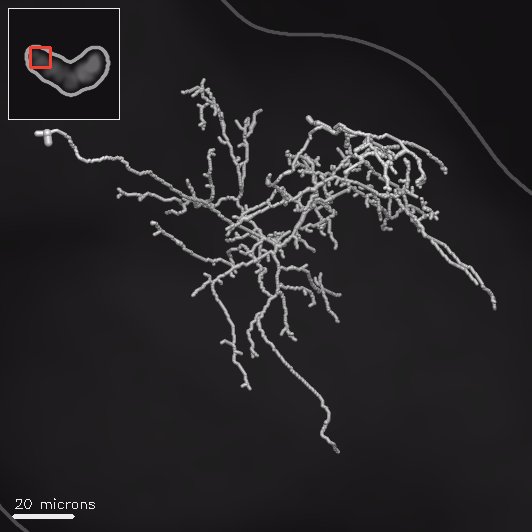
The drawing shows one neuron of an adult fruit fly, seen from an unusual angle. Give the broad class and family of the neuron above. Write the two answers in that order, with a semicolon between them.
nerve-cord intrinsic neuron; hemilineage 03A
